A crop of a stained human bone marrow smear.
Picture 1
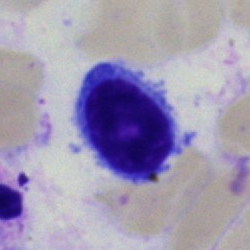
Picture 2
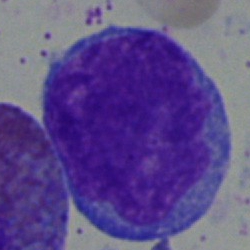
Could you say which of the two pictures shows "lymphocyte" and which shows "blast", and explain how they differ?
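Picture 1 is the lymphocyte; picture 2 is the blast. Shape: the lymphocyte is oval with its long axis running from upper left to lower right, and the blast is a smooth, rounded oval. Margin: the lymphocyte's edge carries many small, ragged blue projections, and a single small dark dot sits at its lower edge, while the blast's outline stays smooth. Chromatin: dense and dark purple in the lymphocyte, finely stippled and evenly spread without coarse dark clumps in the blast.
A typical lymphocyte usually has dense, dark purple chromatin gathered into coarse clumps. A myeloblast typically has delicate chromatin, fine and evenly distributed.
Cytoplasm: the lymphocyte has a scant deep-blue rim, widest at the upper left; the blast has a narrow blue rim, widest along the lower right side.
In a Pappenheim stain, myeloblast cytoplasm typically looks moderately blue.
Granules: none can be seen in the blast's cytoplasm.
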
